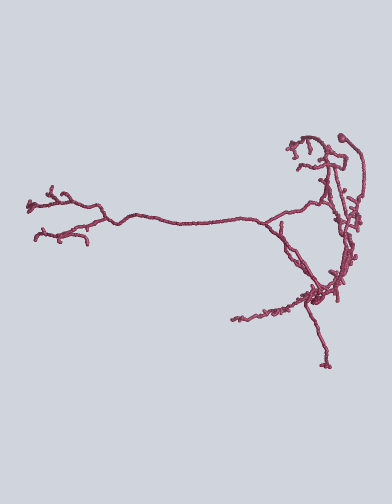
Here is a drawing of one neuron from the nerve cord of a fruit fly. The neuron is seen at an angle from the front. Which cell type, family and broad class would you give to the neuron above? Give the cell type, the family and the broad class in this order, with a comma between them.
IN18B048, hemilineage 18B, nerve-cord intrinsic neuron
